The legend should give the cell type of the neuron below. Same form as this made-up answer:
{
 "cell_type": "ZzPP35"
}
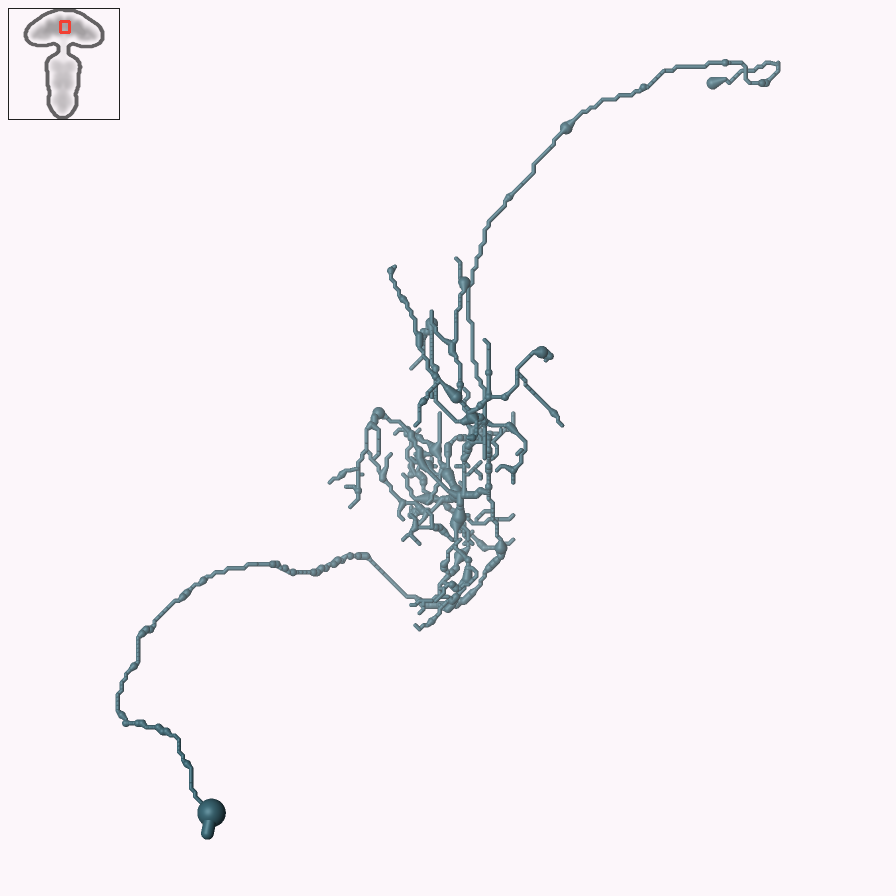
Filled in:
{
 "cell_type": "FC3_c"
}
